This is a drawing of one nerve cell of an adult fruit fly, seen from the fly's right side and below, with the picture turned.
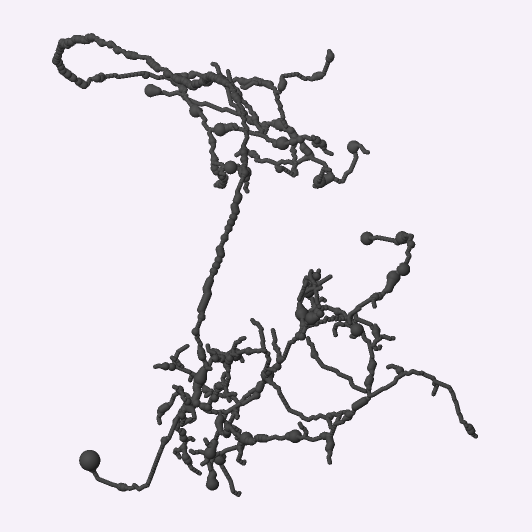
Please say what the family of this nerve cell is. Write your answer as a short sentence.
The family is hemilineage LHl2_dorsal.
